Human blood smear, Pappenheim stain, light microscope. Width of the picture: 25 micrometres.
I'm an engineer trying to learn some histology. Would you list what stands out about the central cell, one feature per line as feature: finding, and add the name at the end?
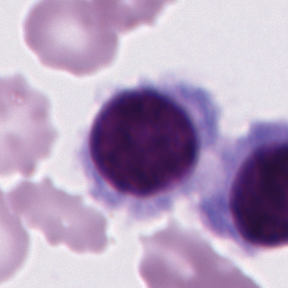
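Nucleus: about 9 micrometres across, round in outline
Nuclear share: fills most of the cell
Cytoplasm: narrow rim, widest on upper right side of nucleus
Chromatin: dark purple, dense throughout
Cell edge: ragged, fine irregular projections all around
Name: hairy cell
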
